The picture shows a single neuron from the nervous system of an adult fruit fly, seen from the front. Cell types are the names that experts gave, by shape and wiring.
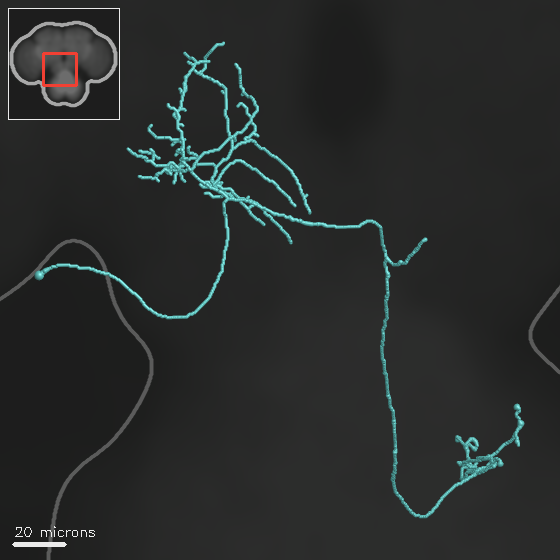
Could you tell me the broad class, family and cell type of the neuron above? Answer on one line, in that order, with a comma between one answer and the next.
descending neuron, hemilineage LB7, DNge108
